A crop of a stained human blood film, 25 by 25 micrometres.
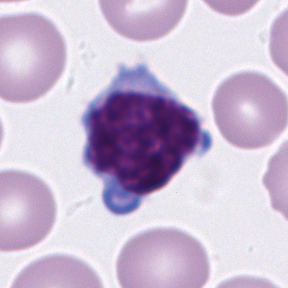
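Typical lymphocyte in the centre. Notice the irregular outline, with small cytoplasmic bulges instead of a smooth round edge. A rounded bleb of pale blue cytoplasm protrudes from the lower edge. The nucleus is a single unlobed mass, and no nucleoli can be seen in it.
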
